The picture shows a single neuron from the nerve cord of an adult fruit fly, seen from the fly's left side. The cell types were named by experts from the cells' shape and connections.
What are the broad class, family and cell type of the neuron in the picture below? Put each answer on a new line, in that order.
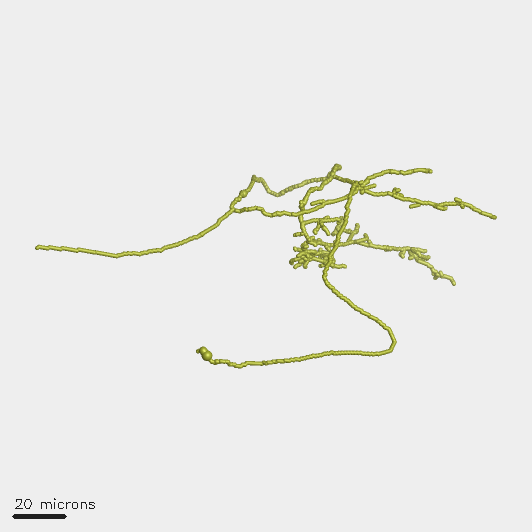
ascending neuron
hemilineage 02A
AN02A046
